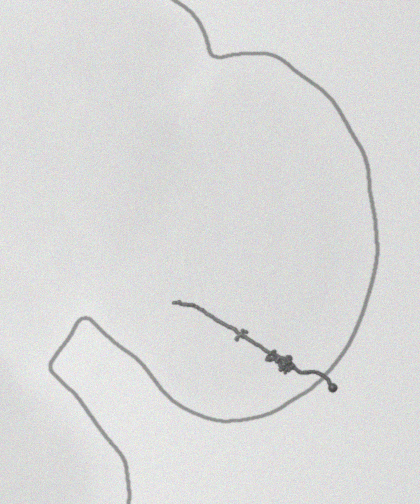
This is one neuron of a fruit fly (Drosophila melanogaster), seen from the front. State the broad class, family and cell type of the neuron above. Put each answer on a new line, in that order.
optic-lobe intrinsic neuron
Tm
Tm2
